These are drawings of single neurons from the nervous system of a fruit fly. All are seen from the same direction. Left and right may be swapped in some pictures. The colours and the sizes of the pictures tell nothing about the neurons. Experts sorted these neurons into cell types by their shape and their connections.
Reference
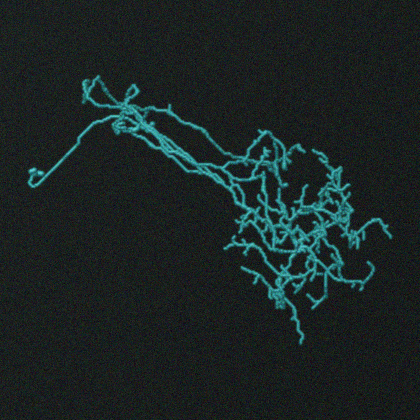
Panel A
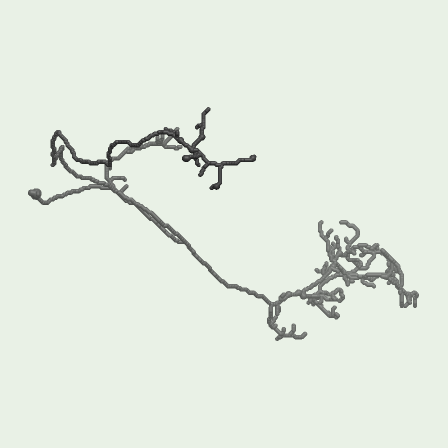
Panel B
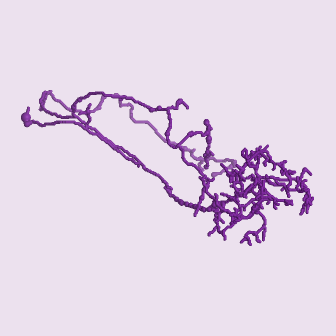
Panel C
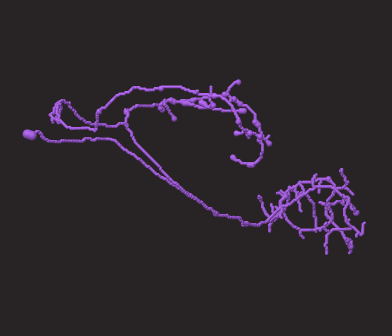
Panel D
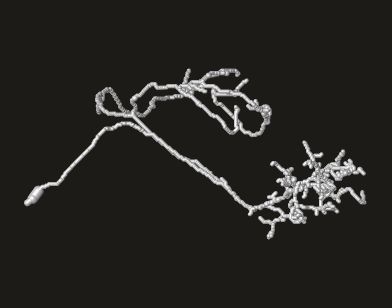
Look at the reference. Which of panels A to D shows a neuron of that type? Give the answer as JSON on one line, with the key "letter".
{"letter": "B"}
